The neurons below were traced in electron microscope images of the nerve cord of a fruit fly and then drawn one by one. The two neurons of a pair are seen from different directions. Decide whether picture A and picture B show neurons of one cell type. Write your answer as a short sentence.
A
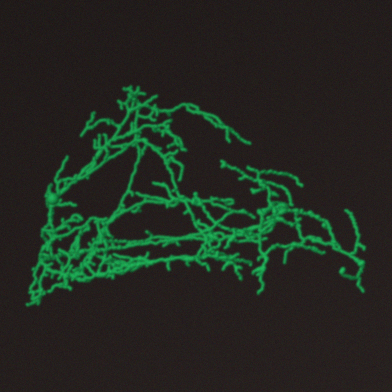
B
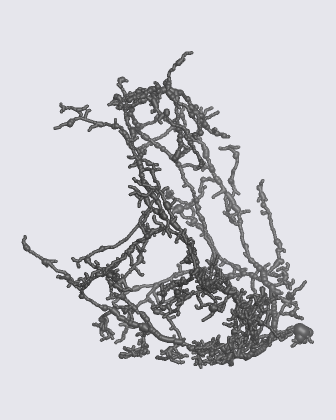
They are of different cell types.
